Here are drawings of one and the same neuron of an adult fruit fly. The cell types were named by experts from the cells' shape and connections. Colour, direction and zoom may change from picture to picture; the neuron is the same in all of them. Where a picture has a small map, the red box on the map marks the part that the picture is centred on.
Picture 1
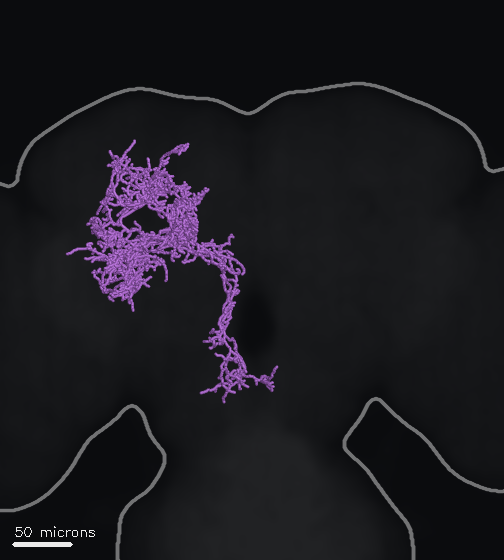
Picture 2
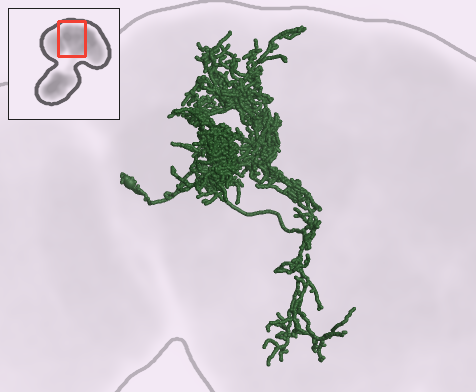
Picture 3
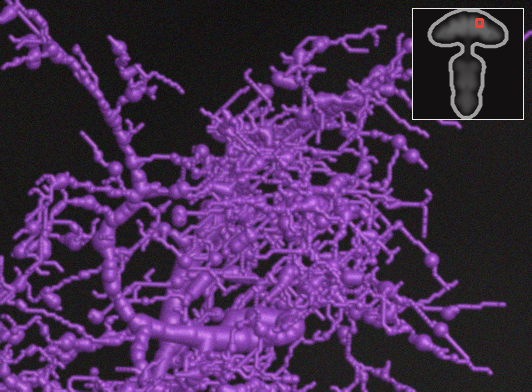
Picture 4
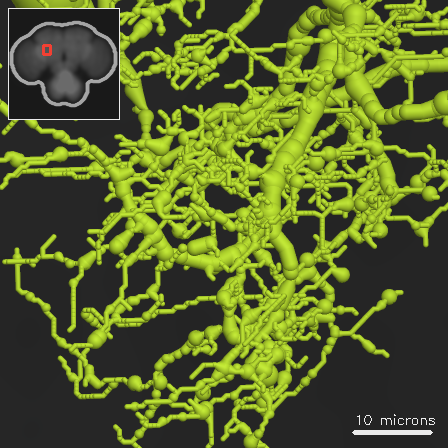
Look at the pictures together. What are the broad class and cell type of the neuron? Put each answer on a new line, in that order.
central-brain intrinsic neuron
AVLP710m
